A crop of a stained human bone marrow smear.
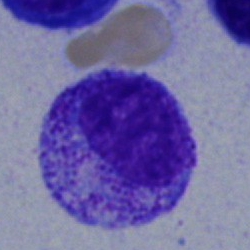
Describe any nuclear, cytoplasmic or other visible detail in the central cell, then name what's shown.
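Round outline. Nucleus off-centre, toward the upper right. Cytoplasm with a blue background, holding many purple granules. Cell: myelocyte.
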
